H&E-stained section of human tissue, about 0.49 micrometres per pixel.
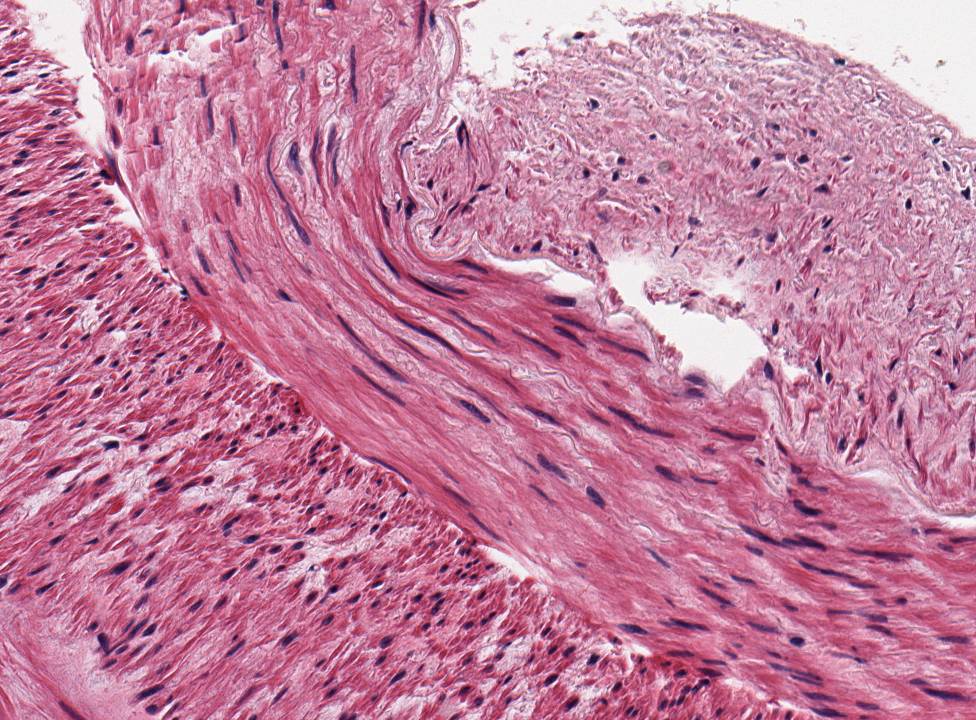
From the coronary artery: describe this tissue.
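Notice three zones: densely cellular at lower left, a curved band of wavy fibres through the middle, loose paler tissue at upper right. The middle band's pink fibres sweep from the top edge toward the right side, with dark, elongated nuclei parallel to them. Upper right, pale pink fibres lie loosely among sparse small nuclei.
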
